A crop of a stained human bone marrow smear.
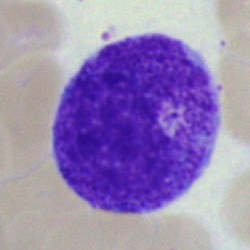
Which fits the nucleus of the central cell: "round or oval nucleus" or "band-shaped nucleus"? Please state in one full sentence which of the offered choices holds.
Its nucleus forms a single compact round or oval shape.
